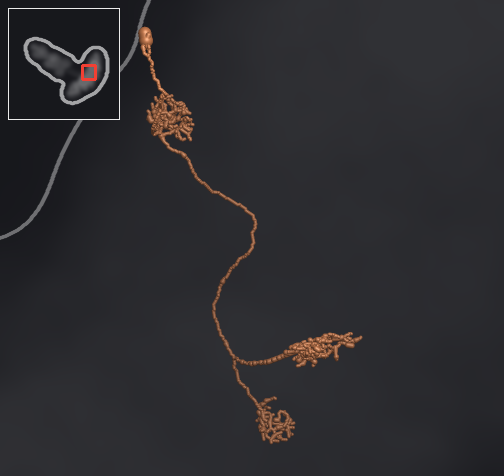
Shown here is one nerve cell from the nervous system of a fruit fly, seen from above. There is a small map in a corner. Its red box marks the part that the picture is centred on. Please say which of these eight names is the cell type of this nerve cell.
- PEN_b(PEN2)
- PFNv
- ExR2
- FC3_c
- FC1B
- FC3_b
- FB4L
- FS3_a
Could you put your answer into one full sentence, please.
This nerve cell carries the cell type designation PEN_b(PEN2).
